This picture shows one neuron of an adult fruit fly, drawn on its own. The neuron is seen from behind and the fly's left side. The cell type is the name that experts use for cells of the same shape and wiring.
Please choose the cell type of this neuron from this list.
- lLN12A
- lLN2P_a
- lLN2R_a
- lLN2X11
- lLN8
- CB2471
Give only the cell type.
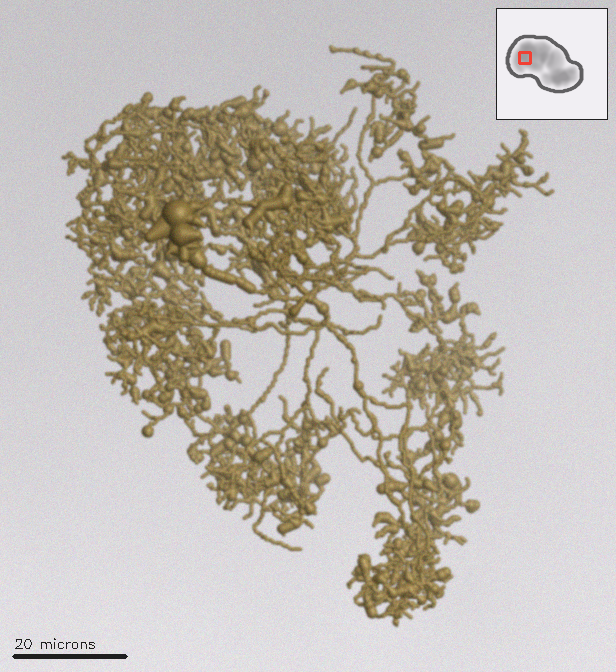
lLN2P_a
